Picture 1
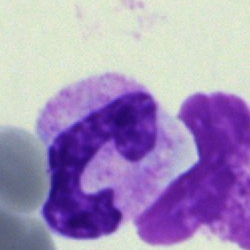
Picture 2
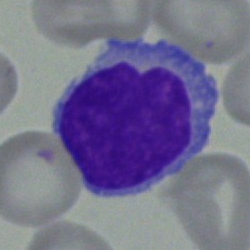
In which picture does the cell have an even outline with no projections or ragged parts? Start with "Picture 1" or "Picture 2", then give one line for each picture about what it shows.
Picture 1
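In picture 1: The cell outline is roughly rounded with a smooth edge.
In picture 2: The cell edge along the top and right is irregular and slightly ruffled.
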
